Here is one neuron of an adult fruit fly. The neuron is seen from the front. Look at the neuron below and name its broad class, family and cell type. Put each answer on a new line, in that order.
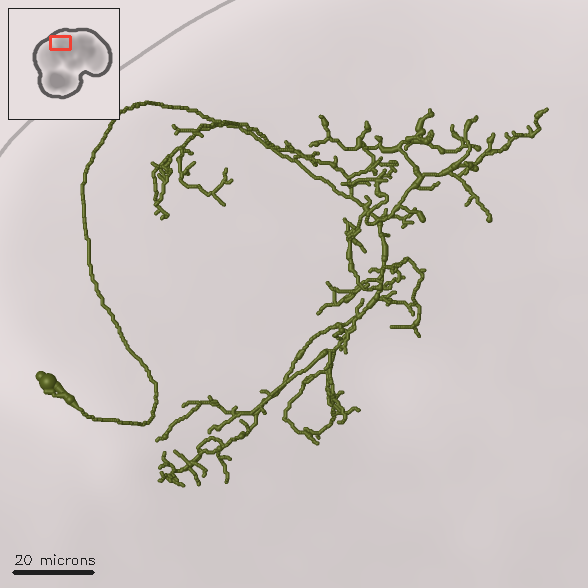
central-brain intrinsic neuron
hemilineage SLPav2
SLP079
